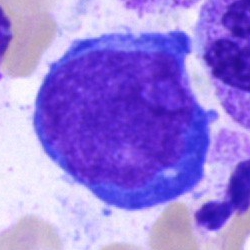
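Proerythroblast at the centre of a stained human bone marrow smear. Chromatin finely granular and evenly spread, without coarse dark clumps. Cytoplasm deep blue, forming a narrow rim that is broadest along the lower edge of the cell. A small pale clear spot lies in the cytoplasm at lower right.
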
